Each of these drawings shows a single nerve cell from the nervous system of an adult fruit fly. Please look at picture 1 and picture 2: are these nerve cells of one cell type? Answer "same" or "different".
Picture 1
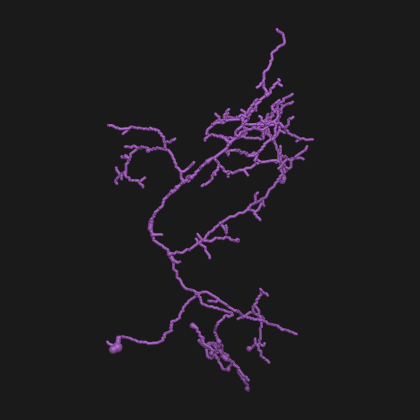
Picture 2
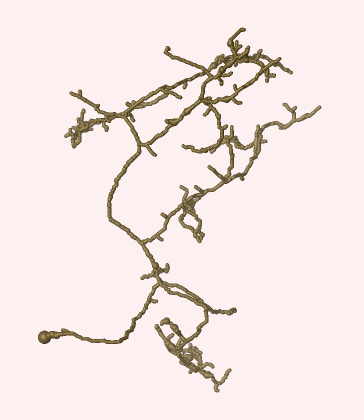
same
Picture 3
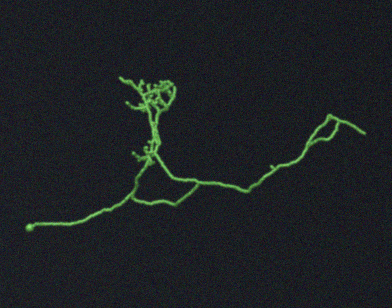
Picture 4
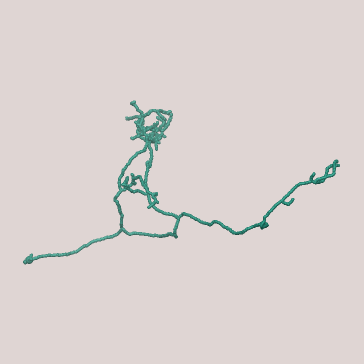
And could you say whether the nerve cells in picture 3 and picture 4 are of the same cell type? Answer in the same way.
same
